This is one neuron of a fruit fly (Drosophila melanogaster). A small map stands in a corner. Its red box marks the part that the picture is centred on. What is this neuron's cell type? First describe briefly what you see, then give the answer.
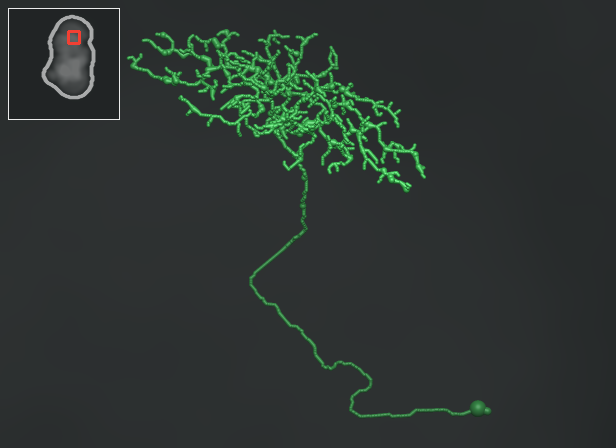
Its cell body lies at the lower right of the picture. Dozens of branch ends can be seen. Its broad class is optic-lobe intrinsic neuron. Its cell type is Li25.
